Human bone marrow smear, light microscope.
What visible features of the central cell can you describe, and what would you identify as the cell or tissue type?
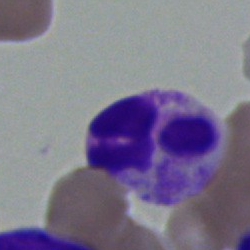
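Outline roughly round, smooth. Chromatin dense, deep purple. Cytoplasm pale lilac, lying mostly in the lower right of the cell, with violet granules scattered through it. Cell: segmented neutrophil.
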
